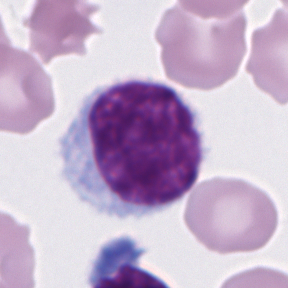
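Hairy cell. Cytoplasm a crescent, mostly left of the nucleus. Nucleus single, undivided, no lobes. No coarse granules, no vacuoles in the cytoplasm.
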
